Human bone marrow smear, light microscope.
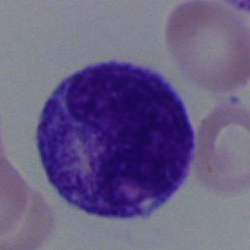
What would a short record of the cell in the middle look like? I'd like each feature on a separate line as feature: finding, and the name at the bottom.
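Nucleus: dark, filling most of the cell, paler strip on the left
Granules: dark purple, scattered over the whole cell, nucleus included
Cytoplasm: paler area lilac-purple, not blue
Pale spot: small, clear, at the lower edge
Name: promyelocyte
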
